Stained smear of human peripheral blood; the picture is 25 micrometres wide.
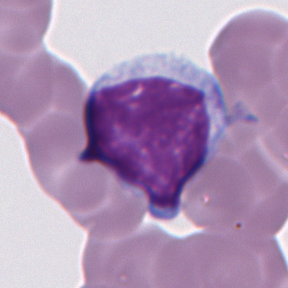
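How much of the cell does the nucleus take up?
Most of it, leaving only a narrow rim of cytoplasm.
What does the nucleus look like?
Angular, tapering to a point at the bottom, about 12 micrometres across, with dense dark purple chromatin.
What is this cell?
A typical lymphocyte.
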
